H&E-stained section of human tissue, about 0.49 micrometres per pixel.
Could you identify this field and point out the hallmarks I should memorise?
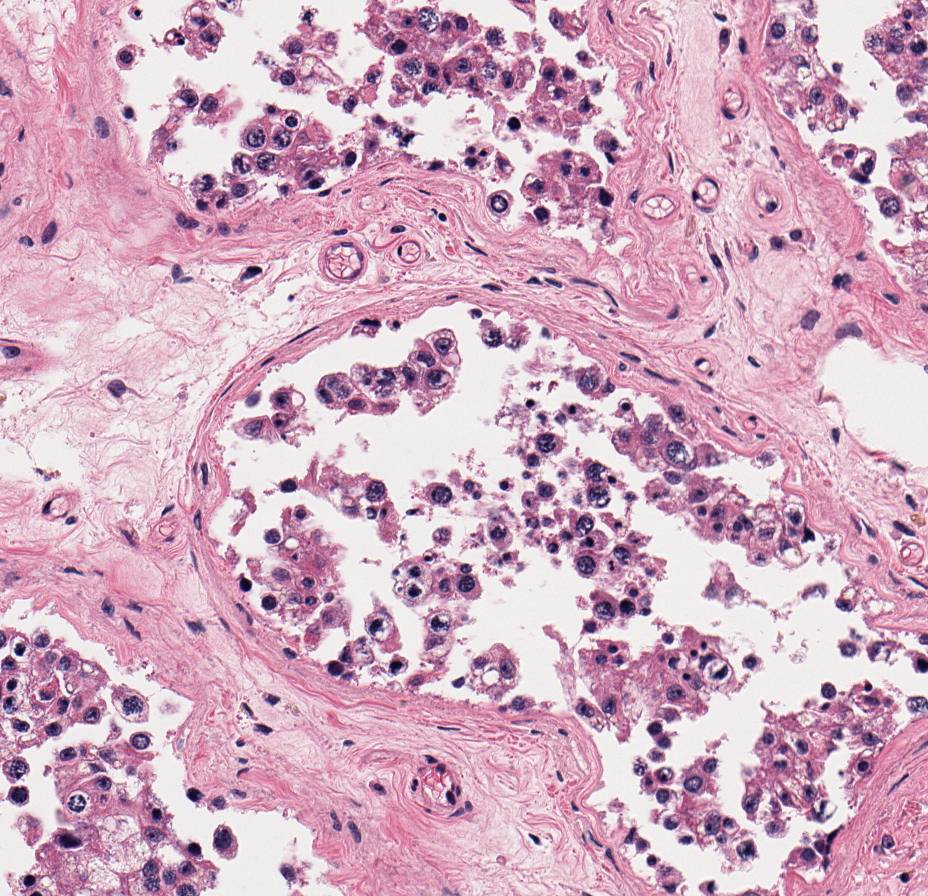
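The structure shown is the seminiferous tubule. Several rounded spaces, the largest central, are separated by bands of pink collagenous stroma.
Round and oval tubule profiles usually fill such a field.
Within the spaces, cells lie in loosely cohesive clusters or float singly, mostly detached from the wall. Some large cells have pale, clear or vacuolated cytoplasm, and small, dark, round, condensed nuclei are scattered among them.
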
